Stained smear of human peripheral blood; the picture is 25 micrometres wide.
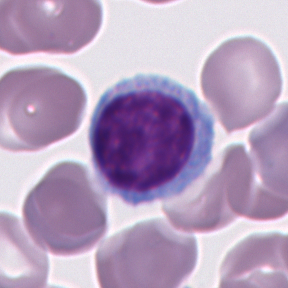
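Typical lymphocyte, the central cell of a stained peripheral blood smear. Notice that its outline is roughly round, with a slightly ragged edge. The nucleus is round, about 9 micrometres across, and fills most of the cell, sitting slightly toward the left. Look inside it and you will find no distinct nucleoli. The cytoplasmic rim is wider on the right side than on the left.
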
